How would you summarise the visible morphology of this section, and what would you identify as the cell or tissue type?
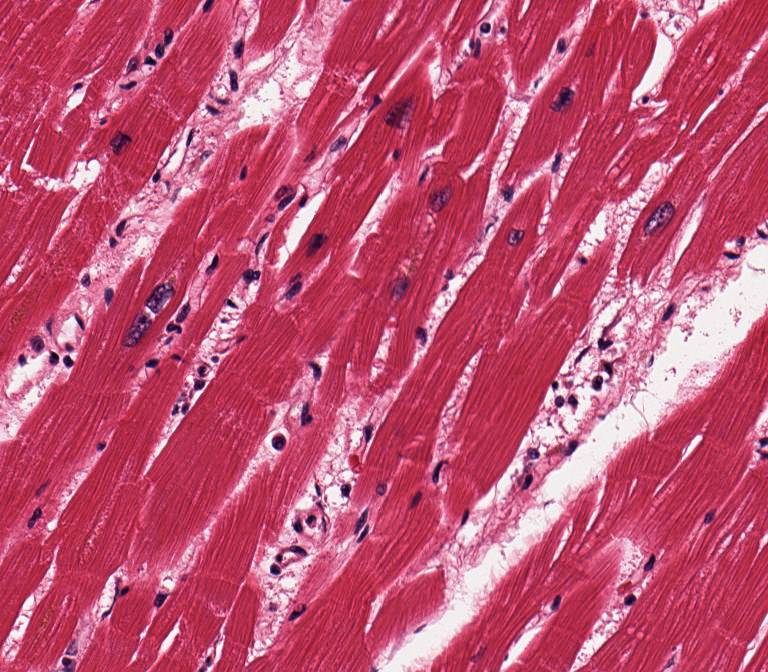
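The muscle fibres, I see, cross the whole field diagonally from lower left to upper right. They branch and join their neighbours instead of running as separate unbranched cylinders. Their cytoplasm is deeply eosinophilic, with fine lengthwise striations. Between bundles, pale, wispy, loose stroma holds scattered small dark nuclei. The section is the left ventricle of the heart.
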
